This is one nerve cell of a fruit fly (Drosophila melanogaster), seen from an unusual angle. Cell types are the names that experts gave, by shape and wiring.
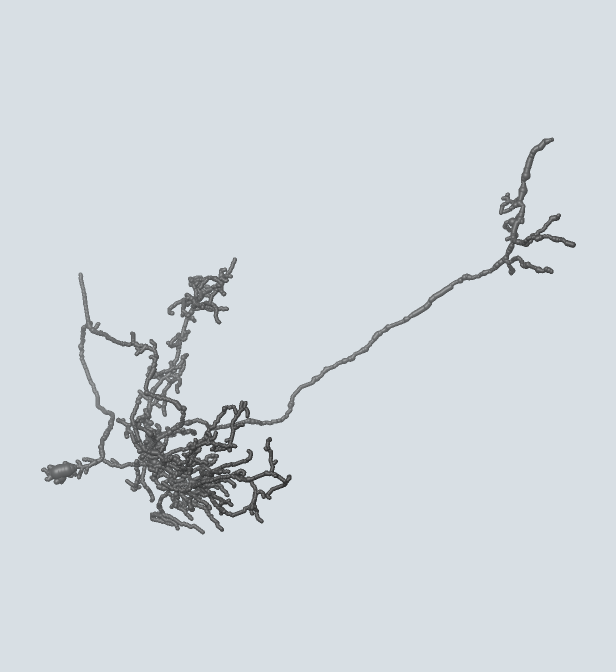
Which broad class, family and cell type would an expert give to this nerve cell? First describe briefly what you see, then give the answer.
The picture shows dozens of branch ends. In this view it is wider than it is tall. This is a nerve-cord intrinsic neuron. The family is hemilineage 16B. It is of cell type IN16B037.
